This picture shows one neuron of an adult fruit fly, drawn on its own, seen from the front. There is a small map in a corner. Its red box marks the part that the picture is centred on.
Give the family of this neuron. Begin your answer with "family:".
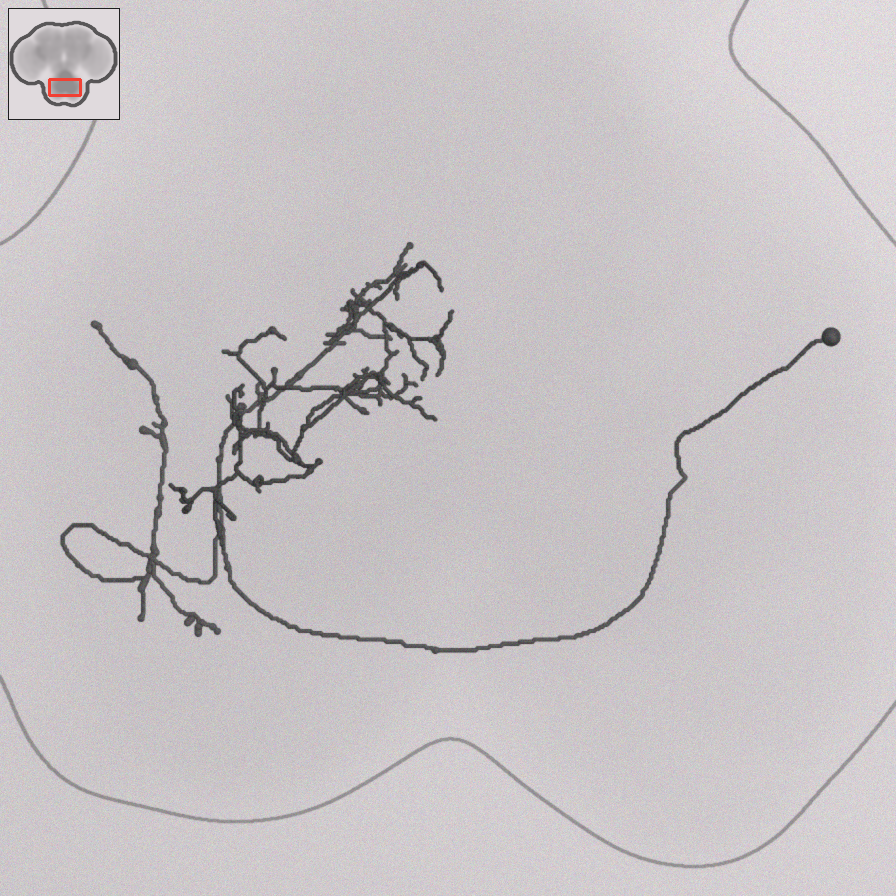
family: hemilineage 01A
